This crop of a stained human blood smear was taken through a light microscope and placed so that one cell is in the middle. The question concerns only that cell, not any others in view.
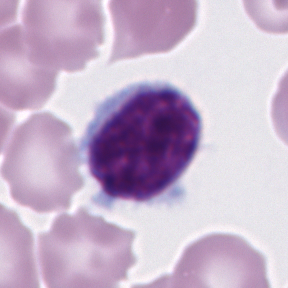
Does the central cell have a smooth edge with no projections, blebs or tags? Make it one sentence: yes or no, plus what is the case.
No, the cell's outline is ragged or frayed, or carries projections, blebs or tags.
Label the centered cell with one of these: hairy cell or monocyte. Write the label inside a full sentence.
In the centre of this crop there is a hairy cell.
